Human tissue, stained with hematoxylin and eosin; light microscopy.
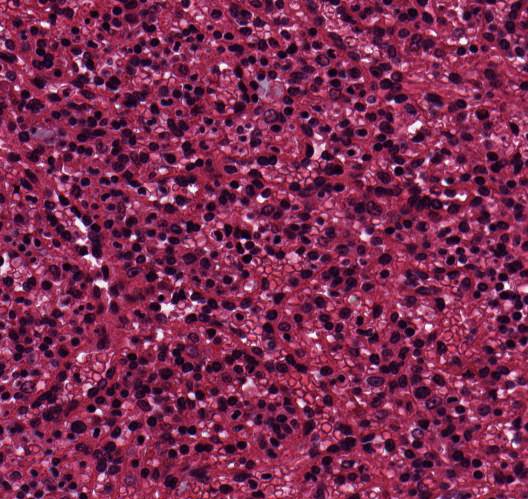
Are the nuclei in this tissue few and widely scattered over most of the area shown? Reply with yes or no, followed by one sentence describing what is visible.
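No. Cells form a continuous solid sheet that fills the whole field.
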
